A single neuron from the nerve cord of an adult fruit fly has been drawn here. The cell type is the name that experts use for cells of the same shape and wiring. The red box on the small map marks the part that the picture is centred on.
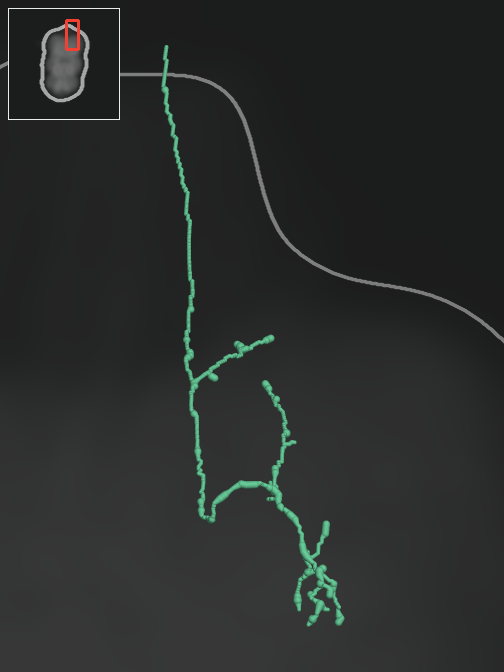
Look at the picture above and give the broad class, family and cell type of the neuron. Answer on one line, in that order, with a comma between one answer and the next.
descending neuron, hemilineage LB6, DNge072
